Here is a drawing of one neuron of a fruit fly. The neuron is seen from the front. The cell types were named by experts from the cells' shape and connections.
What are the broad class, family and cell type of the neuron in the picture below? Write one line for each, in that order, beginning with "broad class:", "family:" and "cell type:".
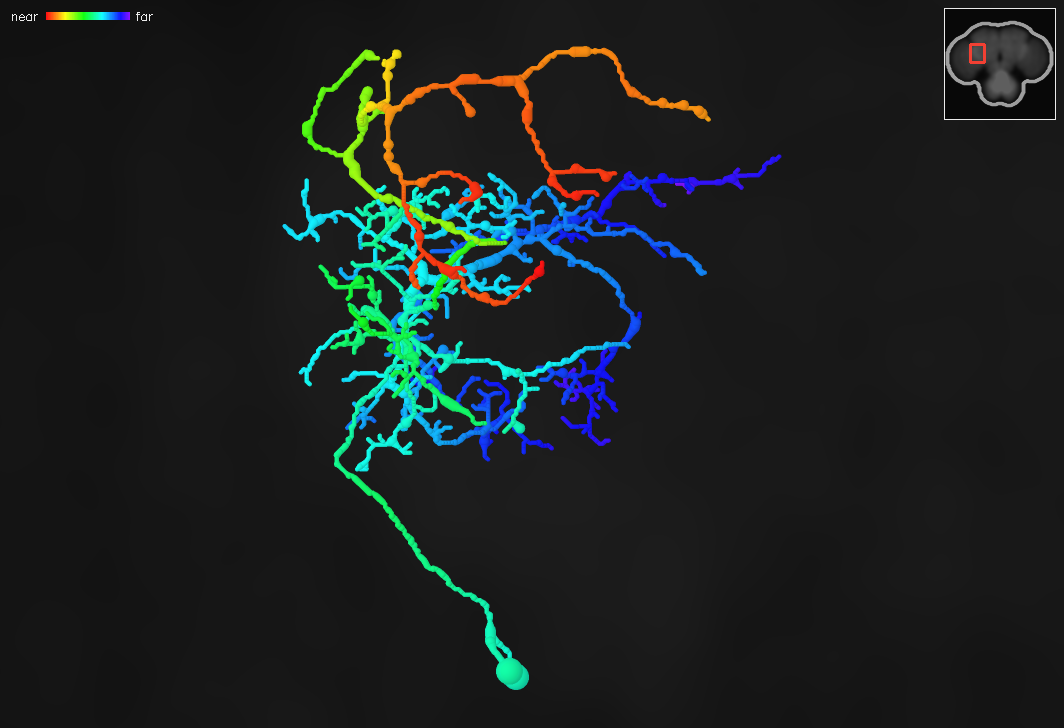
broad class: central-brain intrinsic neuron
family: hemilineage VLPl&p1_lateral
cell type: CB2682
